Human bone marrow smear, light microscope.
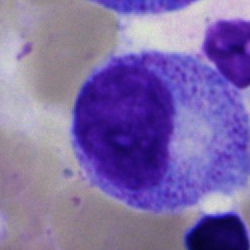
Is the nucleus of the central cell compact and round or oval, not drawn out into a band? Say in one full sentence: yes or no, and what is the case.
Yes, a round or oval nucleus, compact and not band-shaped, is present in the cell.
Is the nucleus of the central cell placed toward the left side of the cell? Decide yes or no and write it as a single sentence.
Yes, its nucleus sits toward the left side of the cell.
